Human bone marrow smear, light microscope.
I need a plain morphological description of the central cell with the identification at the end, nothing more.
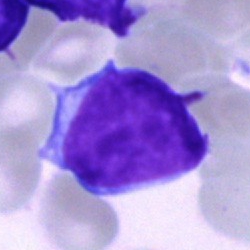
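First, the outline: irregular, with angular corners instead of a smooth round edge. Then there is a small pointed projection at the upper right edge. The cytoplasm is scant, a pale blue rim widest on the left side, and I see no granules in it. This cell is a blast.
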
